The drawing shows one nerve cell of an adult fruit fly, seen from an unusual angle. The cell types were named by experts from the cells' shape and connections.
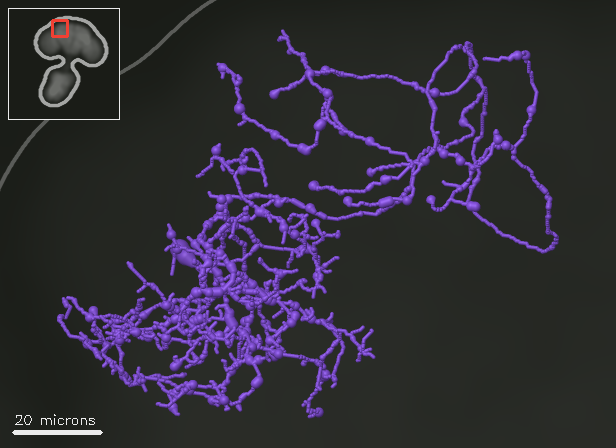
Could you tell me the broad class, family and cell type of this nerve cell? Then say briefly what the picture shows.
Its broad class is central-brain intrinsic neuron. The family is LHAV. It is of cell type LHAV6b4. From left to right in the picture it spans about 120 microns. As drawn here it is wider than it is tall.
